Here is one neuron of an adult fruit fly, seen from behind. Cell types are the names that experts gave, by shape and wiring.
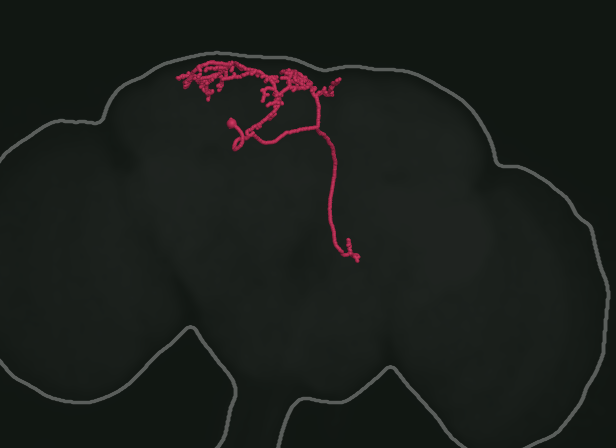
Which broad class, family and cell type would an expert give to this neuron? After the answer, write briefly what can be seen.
This is a central-brain intrinsic neuron. Its family is hemilineage SMPpv1. It is of cell type SMP727m. The cell body can be seen at the top of the picture. In this view it is about as wide as it is tall.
